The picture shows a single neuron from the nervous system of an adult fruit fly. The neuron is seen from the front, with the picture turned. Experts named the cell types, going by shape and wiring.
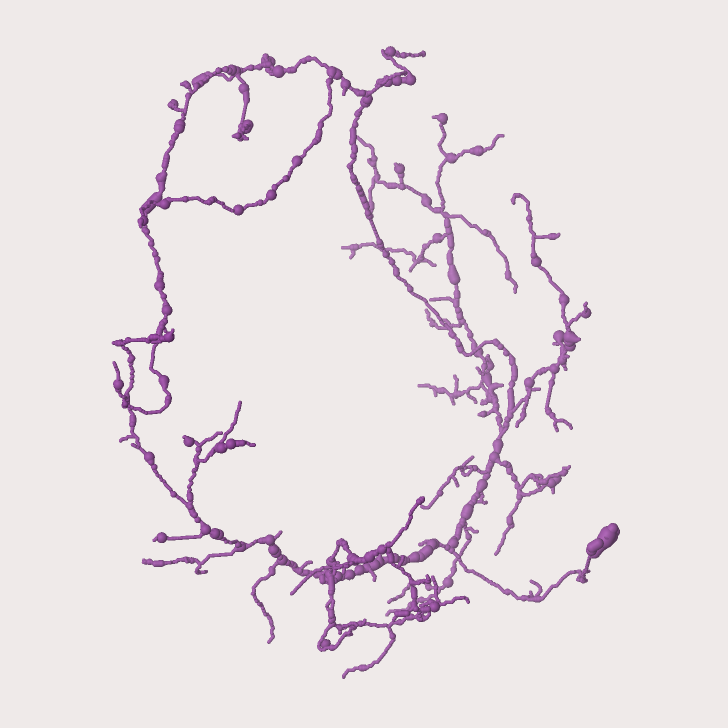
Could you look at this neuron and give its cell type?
IN04B066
